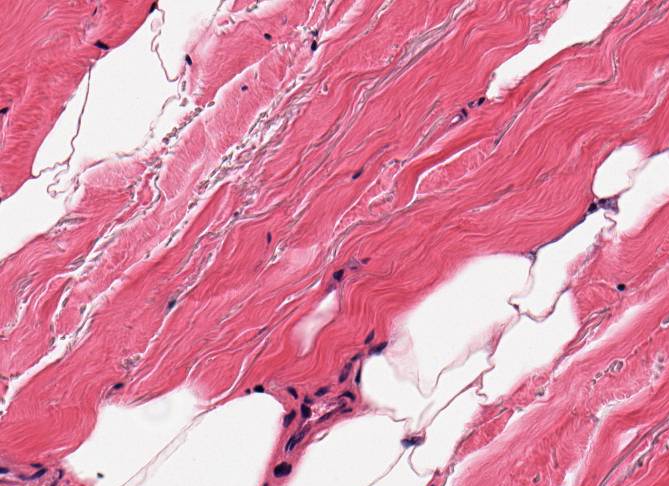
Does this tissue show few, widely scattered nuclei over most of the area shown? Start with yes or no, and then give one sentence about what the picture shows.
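Yes. Nuclei are sparse, small, dark and elongated, lying between the fibres.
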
